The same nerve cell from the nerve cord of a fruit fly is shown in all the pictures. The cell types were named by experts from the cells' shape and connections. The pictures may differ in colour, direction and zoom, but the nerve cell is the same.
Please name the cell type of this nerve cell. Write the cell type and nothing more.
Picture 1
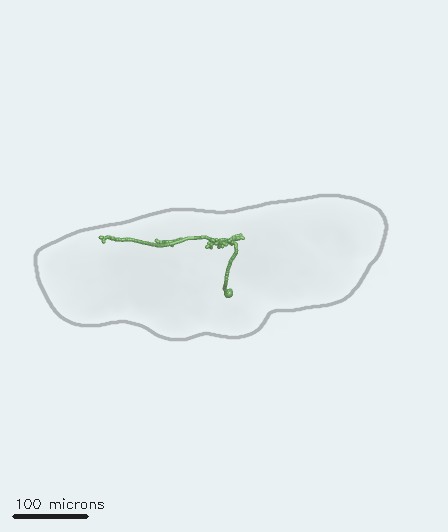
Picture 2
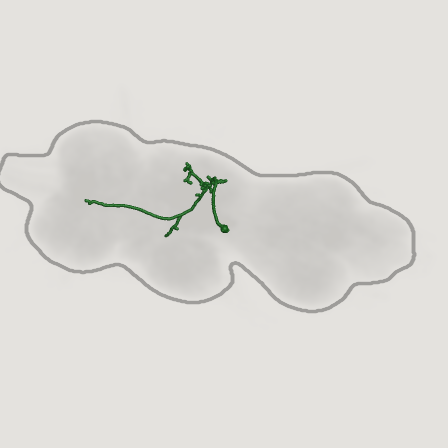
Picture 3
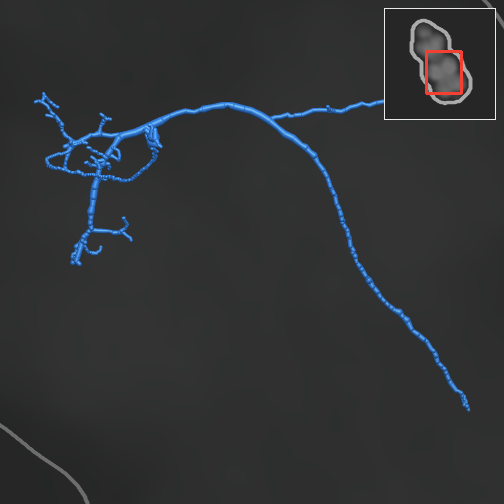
IN06A011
